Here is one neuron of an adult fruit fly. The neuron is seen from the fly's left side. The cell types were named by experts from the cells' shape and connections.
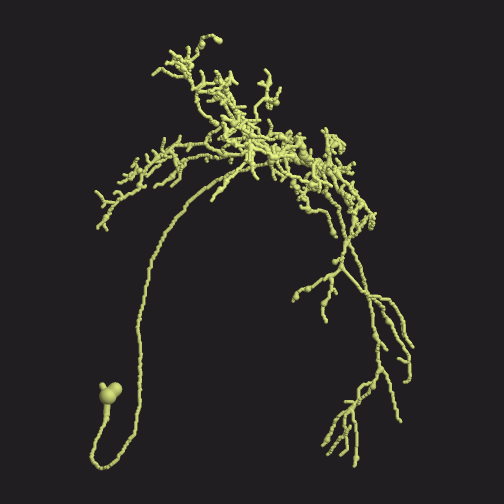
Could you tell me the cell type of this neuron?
SLP214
